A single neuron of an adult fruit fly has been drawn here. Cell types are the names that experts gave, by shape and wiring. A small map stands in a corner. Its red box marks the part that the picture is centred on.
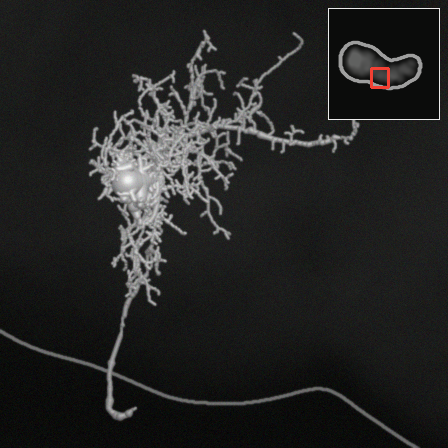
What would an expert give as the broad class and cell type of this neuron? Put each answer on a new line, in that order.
motor neuron of the nerve cord
Ti extensor MN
